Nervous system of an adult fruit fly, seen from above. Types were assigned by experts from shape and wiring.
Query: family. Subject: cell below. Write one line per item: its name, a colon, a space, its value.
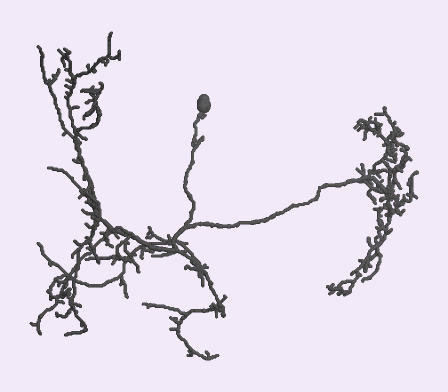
family: hemilineage MX3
